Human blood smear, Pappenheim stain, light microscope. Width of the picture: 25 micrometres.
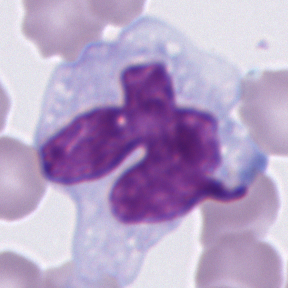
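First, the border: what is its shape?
Irregular and angular, with several blunt corners.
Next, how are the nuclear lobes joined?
By broad bands of nucleus, not thin threads.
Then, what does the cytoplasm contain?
Small clear vacuoles scattered throughout, and no large coloured granules.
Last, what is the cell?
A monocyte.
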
